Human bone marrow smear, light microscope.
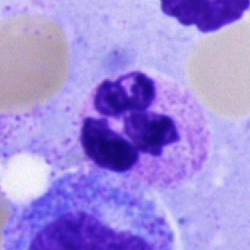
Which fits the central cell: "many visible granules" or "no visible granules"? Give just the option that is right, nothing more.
Many visible granules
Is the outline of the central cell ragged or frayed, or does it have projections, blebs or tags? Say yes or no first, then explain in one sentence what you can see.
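No. The cell has a roughly round outline with a smooth edge.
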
